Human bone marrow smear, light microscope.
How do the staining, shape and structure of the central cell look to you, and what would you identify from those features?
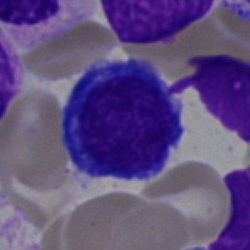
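Looking at the outline first, I'd call it round, though the outer edge is slightly irregular rather than smooth. Throughout the nucleus, the chromatin is stained dark purple. I can't see any granules in the cytoplasm. This, then, is an erythroblast.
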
